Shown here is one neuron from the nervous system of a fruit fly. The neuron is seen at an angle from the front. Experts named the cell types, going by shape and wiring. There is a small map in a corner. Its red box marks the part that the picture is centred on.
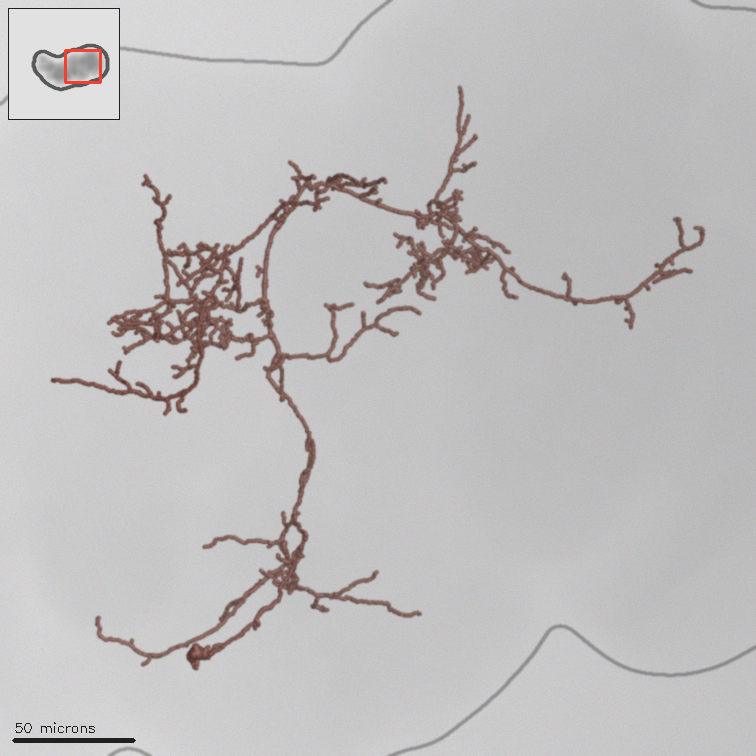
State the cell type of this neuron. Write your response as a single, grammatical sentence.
So far as cell type goes, this neuron is GNG103.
